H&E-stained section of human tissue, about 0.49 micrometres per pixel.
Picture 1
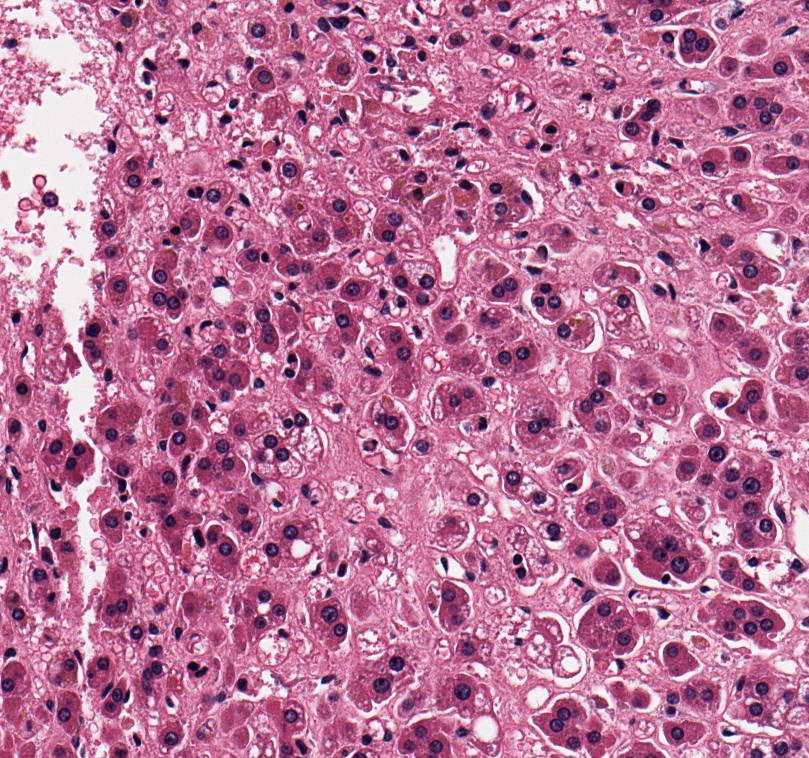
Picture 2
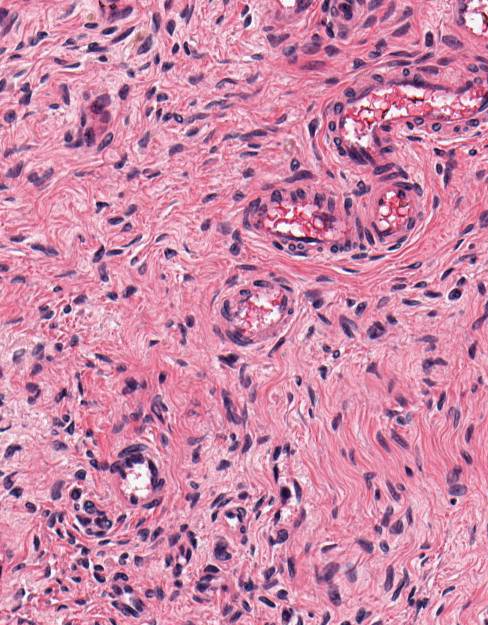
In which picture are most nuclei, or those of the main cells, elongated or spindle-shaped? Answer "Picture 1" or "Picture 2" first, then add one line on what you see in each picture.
Picture 2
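In picture 1: The large cells have round central nuclei, each with a distinct dark nucleolus.
In picture 2: Scattered stromal cells have elongated, spindle-shaped to wavy dark nuclei.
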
